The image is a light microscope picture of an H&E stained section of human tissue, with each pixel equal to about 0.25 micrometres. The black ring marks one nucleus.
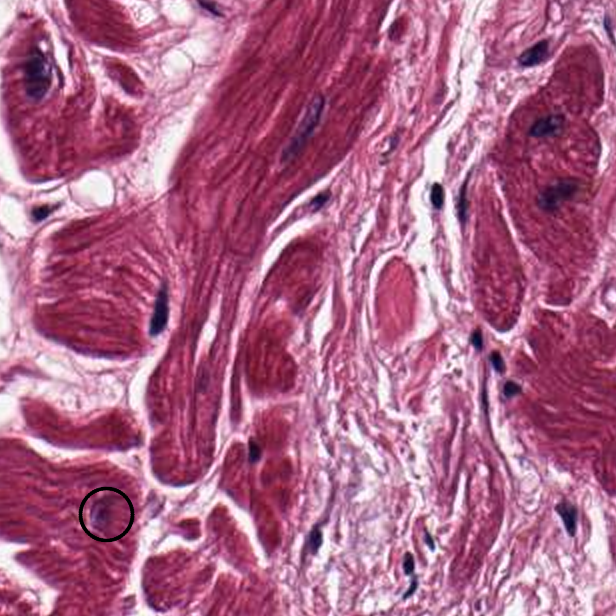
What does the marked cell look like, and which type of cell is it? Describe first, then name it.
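The nucleus lies in the interior of the cell, well away from its outer edge. The cytoplasm is deep pink-red, surrounds the nucleus broadly on all sides, and is crossed by fine wavy lines. The cell is part of a group of closely packed fibres, separated from neighbouring fibres by narrow pale spaces. Type of cell: cardiomyocyte.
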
